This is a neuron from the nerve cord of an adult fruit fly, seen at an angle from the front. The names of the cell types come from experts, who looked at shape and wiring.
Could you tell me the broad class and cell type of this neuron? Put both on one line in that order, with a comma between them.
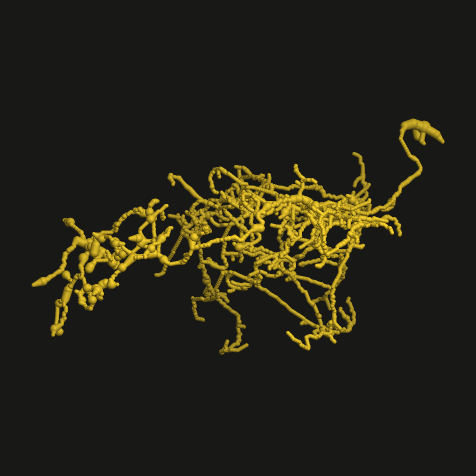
nerve-cord intrinsic neuron, INXXX357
